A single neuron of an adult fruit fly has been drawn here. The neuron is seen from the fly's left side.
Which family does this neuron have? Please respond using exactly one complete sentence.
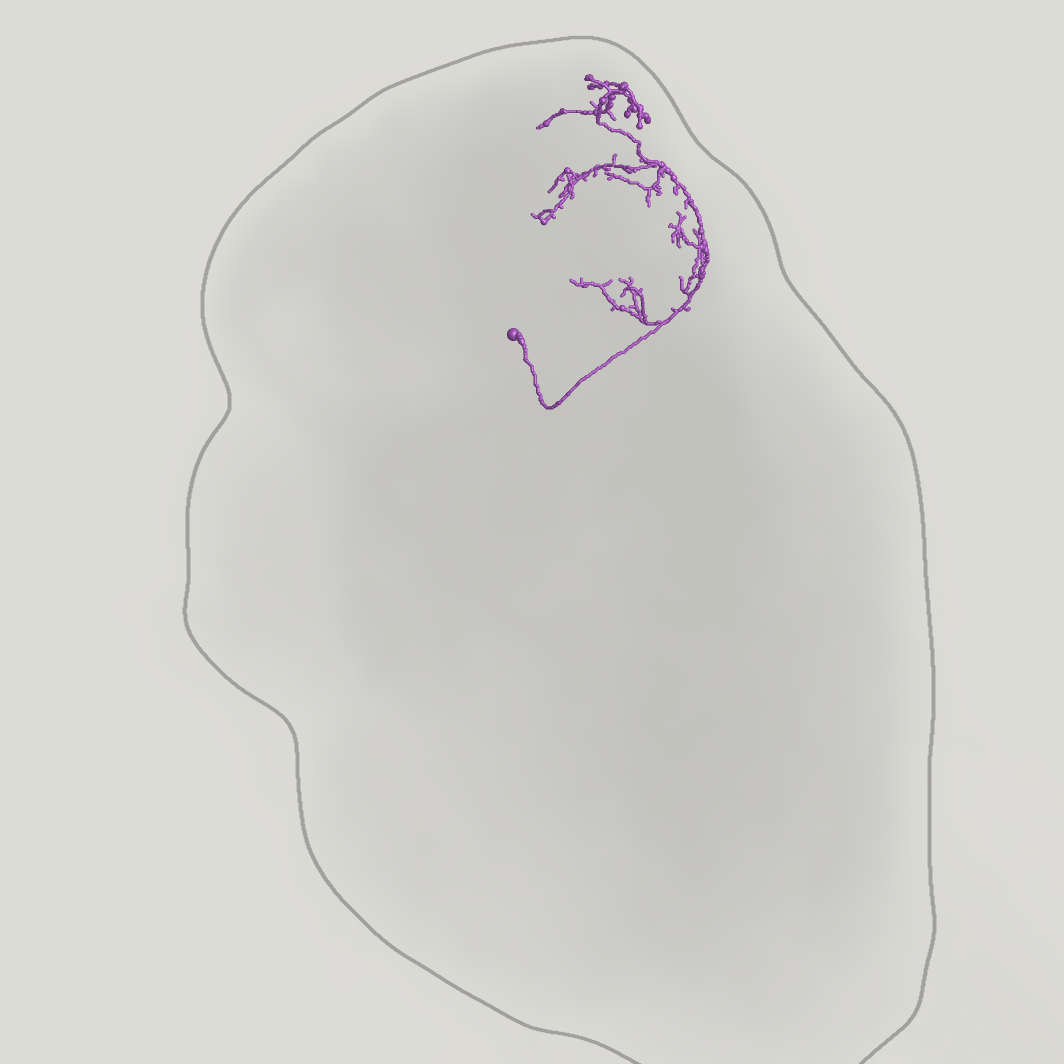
The neuron takes hemilineage LHa3 as its family.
